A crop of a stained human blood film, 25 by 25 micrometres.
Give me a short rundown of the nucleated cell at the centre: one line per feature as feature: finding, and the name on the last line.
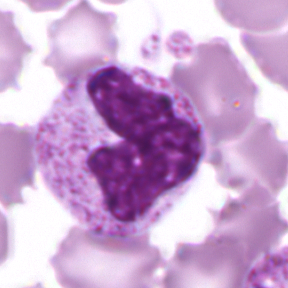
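Nucleus: bent, with a deep notch in its left side
Position: toward the right, leaving a wider cytoplasm rim on the left
Chromatin: dark purple, coarsely clumped
Granules: small, pinkish-violet, scattered throughout the cytoplasm
Cell: band neutrophil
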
